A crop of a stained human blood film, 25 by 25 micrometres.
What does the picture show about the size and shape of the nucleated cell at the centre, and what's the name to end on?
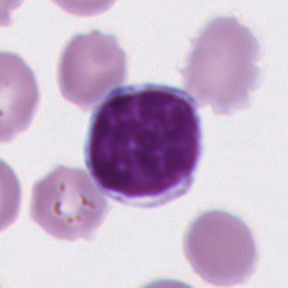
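It's a roughly round cell with a smooth edge, and just a very thin, pale blue-grey rim of cytoplasm around the nucleus. The nucleus is round, about 10 micrometres across, with dense, dark purple, coarsely clumped chromatin. Typical lymphocyte, that one.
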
